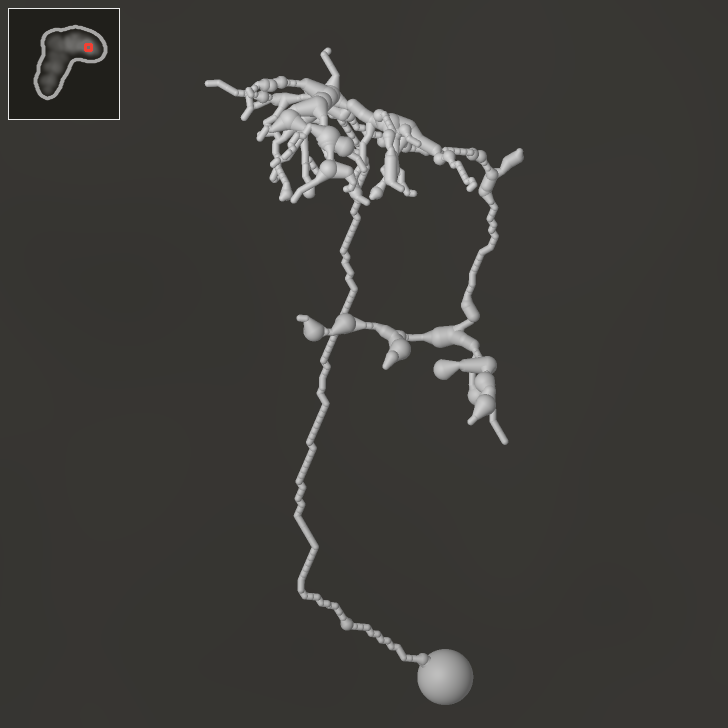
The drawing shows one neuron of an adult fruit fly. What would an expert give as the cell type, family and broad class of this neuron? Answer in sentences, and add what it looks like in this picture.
The cell type is T5b. The family is T. It is an optic-lobe intrinsic neuron. Its cell body lies at the bottom of the picture. As drawn here it is taller than it is wide.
